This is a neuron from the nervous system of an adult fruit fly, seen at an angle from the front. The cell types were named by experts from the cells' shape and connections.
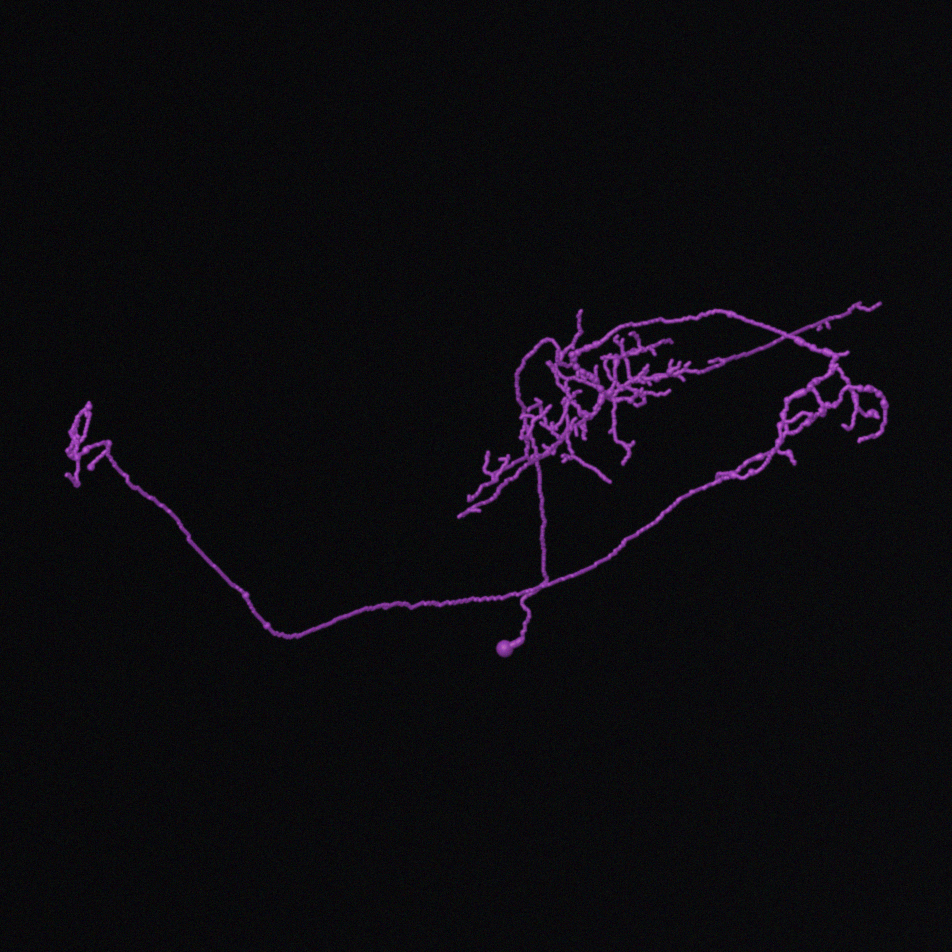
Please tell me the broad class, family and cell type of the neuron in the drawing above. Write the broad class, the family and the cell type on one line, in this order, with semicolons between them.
ascending neuron; hemilineage 06A; AN06A080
